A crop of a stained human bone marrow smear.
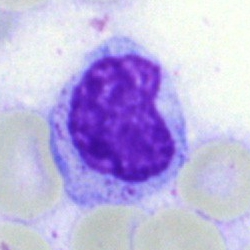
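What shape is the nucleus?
Kidney-shaped, because of a notch on its right side.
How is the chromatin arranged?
Patchily, with darker clumps set among paler areas.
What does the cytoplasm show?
A pale blue rim, wider below the nucleus than above it, with small reddish-purple granules scattered sparsely through it.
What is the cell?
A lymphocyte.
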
